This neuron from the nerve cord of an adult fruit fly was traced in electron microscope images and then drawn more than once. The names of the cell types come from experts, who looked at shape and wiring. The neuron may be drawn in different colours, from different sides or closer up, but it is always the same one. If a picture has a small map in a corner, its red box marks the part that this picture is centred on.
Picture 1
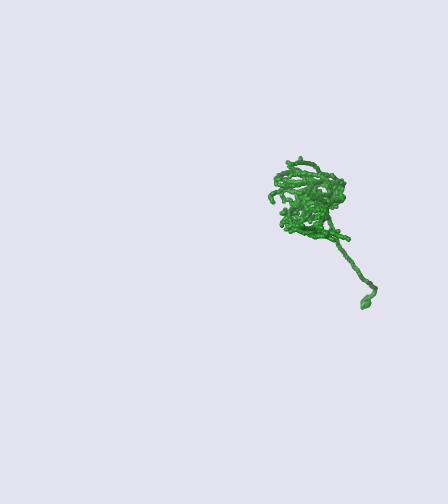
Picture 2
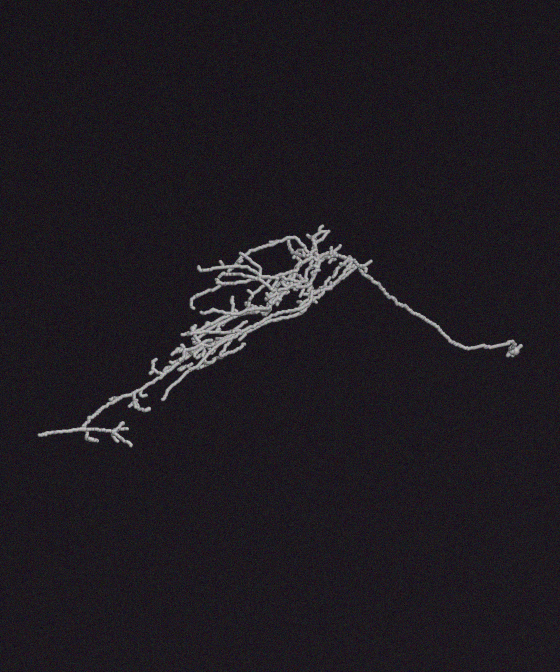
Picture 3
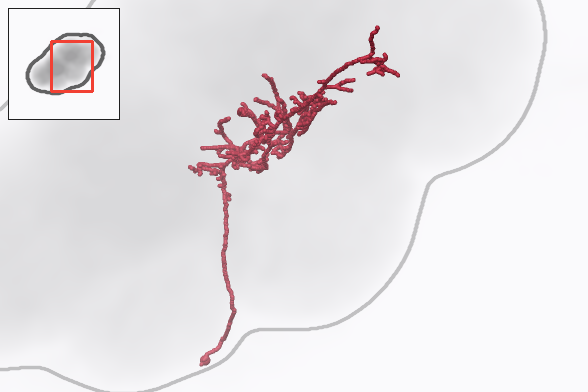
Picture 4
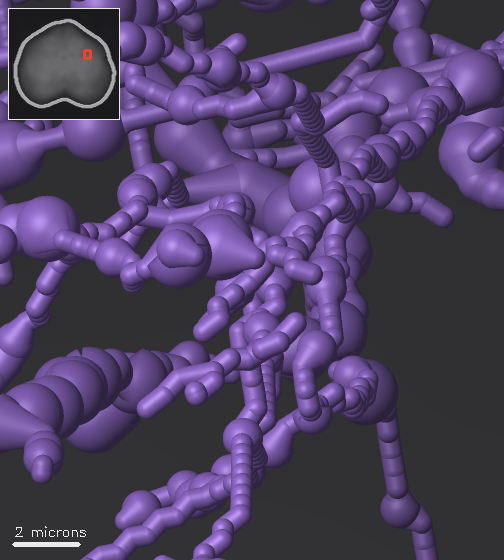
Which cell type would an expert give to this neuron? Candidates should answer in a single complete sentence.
This neuron has been assigned cell type IN16B047.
